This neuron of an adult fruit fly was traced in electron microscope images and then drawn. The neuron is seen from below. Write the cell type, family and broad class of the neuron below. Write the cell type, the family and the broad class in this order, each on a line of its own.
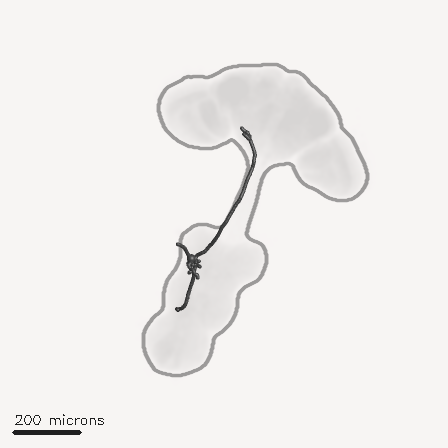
SApp04
class mechanosensory proprioceptive
sensory neuron ascending to the brain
